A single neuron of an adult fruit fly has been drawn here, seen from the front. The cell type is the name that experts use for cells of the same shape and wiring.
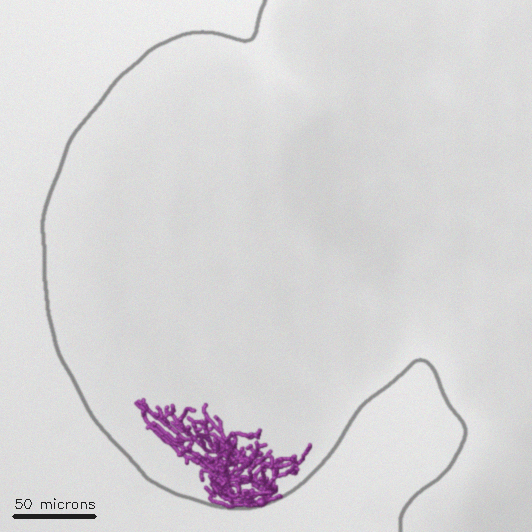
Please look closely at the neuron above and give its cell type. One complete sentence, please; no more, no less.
This neuron falls under the cell type Mi18.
